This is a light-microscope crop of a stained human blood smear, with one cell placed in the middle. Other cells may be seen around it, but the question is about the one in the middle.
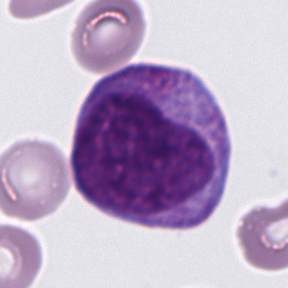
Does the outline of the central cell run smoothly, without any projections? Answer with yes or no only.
Yes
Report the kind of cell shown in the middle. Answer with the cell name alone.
atypical promyelocyte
